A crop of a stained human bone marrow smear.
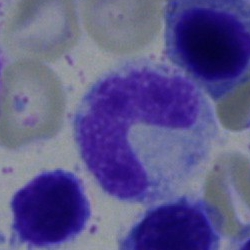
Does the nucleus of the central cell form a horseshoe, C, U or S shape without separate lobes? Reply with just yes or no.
Yes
